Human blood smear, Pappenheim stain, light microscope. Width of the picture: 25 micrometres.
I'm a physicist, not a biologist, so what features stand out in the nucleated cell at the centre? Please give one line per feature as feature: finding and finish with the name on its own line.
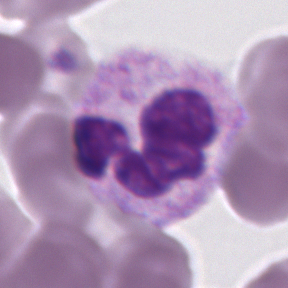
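Size: about 16 micrometres across
Nucleus: three lobes joined by narrow links
Nuclear share: about 40% of the cell's area
Chromatin: dark purple, coarsely clumped
Granules: fine, pinkish-violet, evenly scattered through the cytoplasm
Cytoplasm: pale pinkish-lilac
Identity: segmented neutrophil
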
